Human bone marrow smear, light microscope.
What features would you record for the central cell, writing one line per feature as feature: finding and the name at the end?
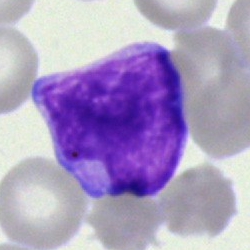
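Nucleus: fills almost the whole cell
Chromatin: finely patterned with paler streaks, not coarsely clumped
Cytoplasm: a scant rim, widest at the lower left
Dot: a single tiny dark one near the lower left edge
Name: blast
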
